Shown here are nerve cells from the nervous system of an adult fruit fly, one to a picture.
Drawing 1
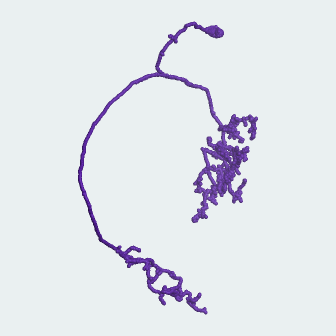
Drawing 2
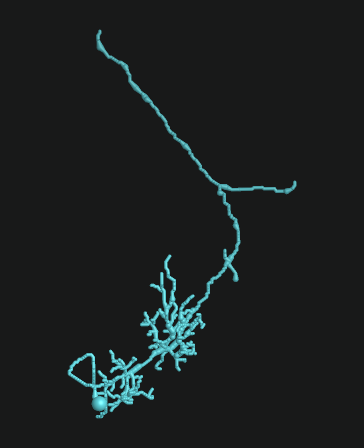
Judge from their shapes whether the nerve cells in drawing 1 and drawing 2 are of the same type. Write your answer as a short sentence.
They are of different cell types.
